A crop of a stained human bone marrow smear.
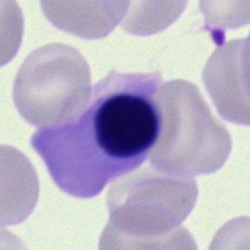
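Erythroblast at the centre of a stained human bone marrow smear. Its outline strikes me as irregular and angular rather than round. The nucleus lies off-centre, over toward the right side of the cell. Relative to that nucleus, the cytoplasm is abundant, and I see no granules in it.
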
